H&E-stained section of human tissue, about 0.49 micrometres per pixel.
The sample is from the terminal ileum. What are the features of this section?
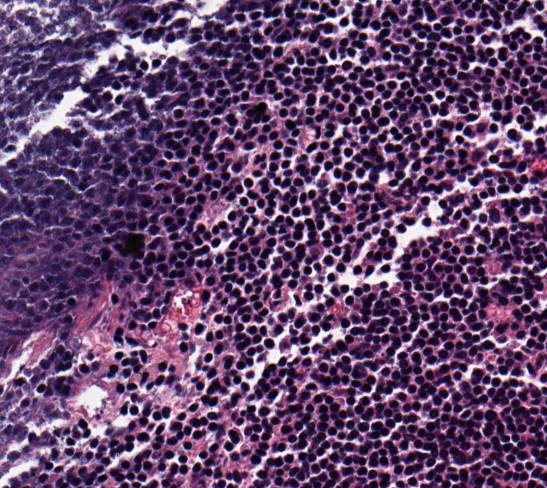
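A dense, diffuse sheet of small round cells, without glands or epithelium, fills almost the whole field. Mostly small lymphocytes: round, dark nuclei, very scant cytoplasm. Upper left, cells crowd closer and stain darker, outlines blurred. Thin pink fibrous strands lie between cells, mainly lower left.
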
